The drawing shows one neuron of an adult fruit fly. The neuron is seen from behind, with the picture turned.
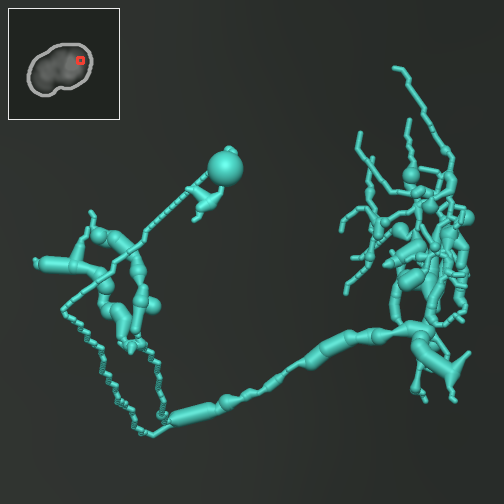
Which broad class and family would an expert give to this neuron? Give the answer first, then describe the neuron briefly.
It is an optic-lobe intrinsic neuron. Its family is T. As drawn here it is about as wide as it is tall.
